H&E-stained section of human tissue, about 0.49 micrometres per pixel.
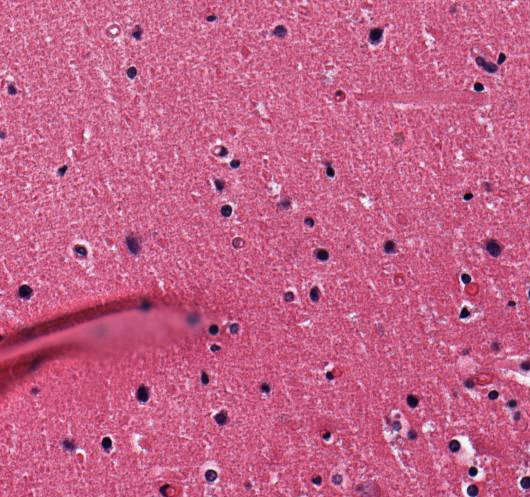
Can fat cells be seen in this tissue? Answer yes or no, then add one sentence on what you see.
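No. No epithelium, glands or fat cells are seen anywhere in the field.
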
